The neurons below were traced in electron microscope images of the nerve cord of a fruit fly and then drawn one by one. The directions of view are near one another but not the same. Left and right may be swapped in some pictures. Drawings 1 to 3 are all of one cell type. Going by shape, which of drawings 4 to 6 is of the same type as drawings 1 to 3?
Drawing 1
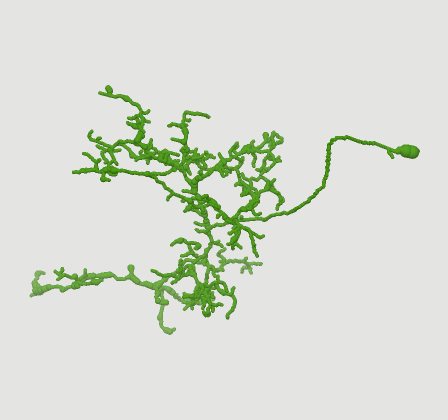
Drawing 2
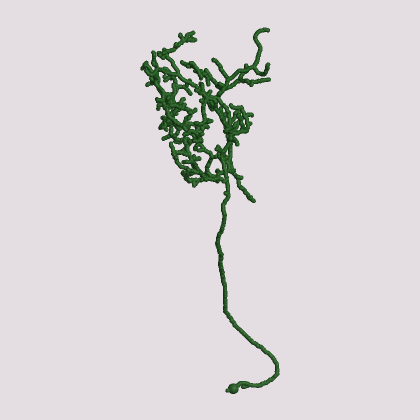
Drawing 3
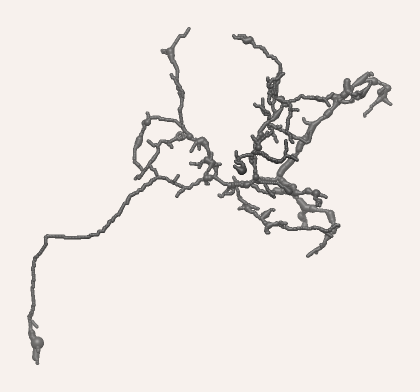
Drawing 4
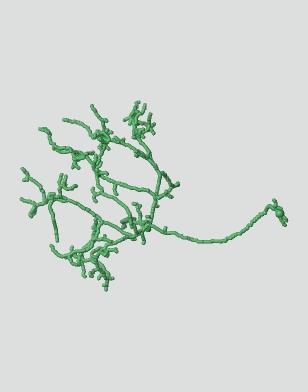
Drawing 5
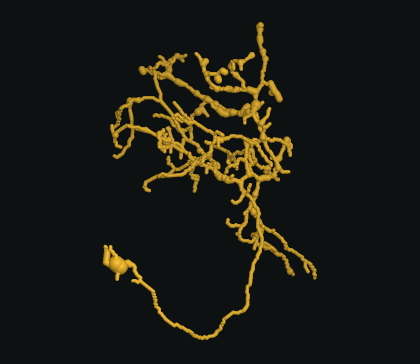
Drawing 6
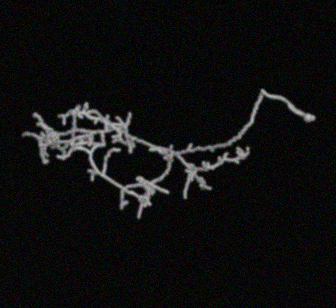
Drawing 5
